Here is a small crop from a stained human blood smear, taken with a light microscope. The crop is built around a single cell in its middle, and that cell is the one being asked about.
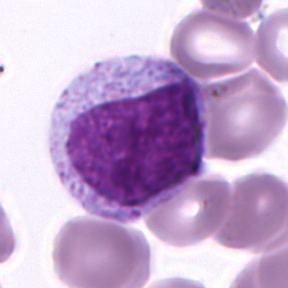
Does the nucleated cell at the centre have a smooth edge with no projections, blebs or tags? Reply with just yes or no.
Yes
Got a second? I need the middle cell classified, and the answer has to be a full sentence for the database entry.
Answering briefly, the cell in the middle is a myelocyte.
